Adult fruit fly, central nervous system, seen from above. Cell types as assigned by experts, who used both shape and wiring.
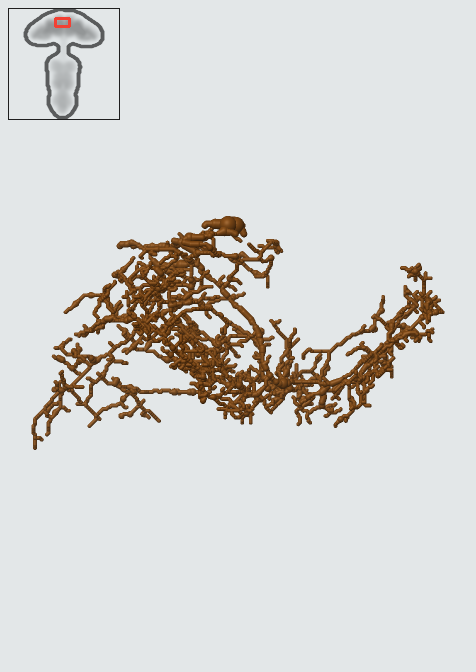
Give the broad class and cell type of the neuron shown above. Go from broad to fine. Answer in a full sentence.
A central-brain intrinsic neuron, type PRW055.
